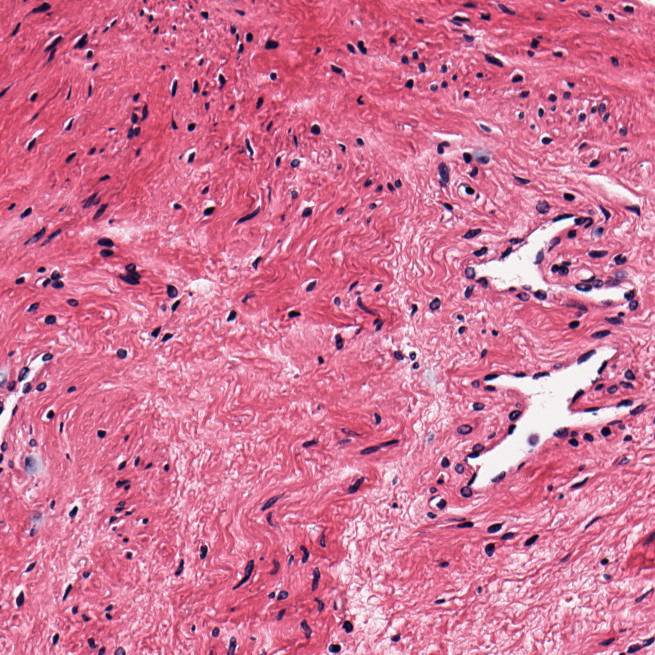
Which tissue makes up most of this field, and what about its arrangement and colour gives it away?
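That's dense connective tissue, pink fibrous stroma throughout with scattered nuclei and no epithelium anywhere. The pink fibre bundles are wavy and run in varying directions.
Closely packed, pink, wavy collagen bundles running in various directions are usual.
Its nuclei are small, dark, spindle-shaped to oval. On the right sit two empty, branching, slit-like spaces.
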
